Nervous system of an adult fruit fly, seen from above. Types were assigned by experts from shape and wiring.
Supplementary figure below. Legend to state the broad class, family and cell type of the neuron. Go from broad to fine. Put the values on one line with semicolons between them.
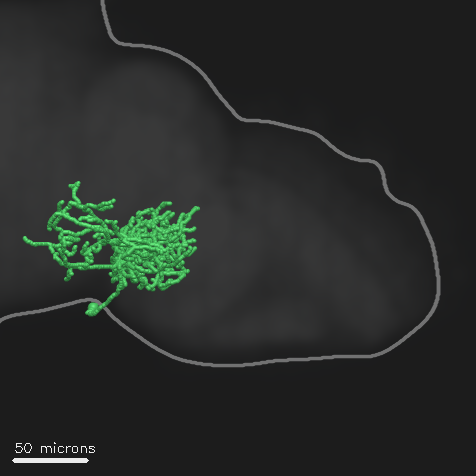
visual projection neuron; hemilineage VPNp&v1_ventral; LoVP40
